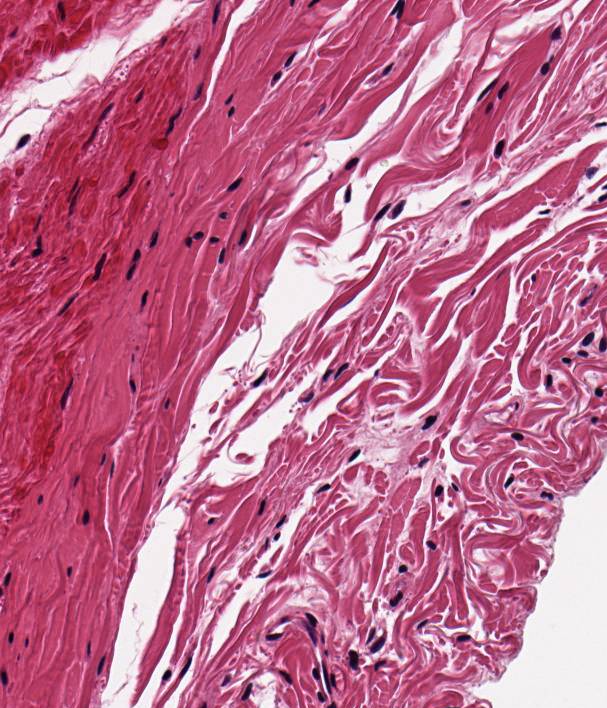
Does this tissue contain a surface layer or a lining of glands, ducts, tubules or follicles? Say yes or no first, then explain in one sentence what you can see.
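No. No epithelial lining is seen anywhere in the field.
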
